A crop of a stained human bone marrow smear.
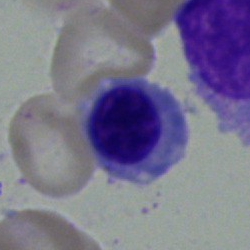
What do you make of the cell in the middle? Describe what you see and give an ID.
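Let me start with the shape: roughly round. The nucleus isn't centred; it sits toward the left side, and its chromatin stains a dense, dark purple. The rim of cytoplasm is widest on the right and lower side of the nucleus. So, an erythroblast.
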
